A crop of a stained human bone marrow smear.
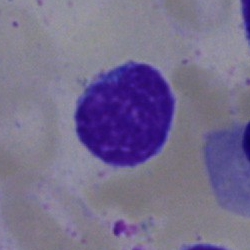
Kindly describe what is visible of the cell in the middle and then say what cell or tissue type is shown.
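Round, with a smooth edge, the cell in the middle stands alone: no other cell touches it. Neither granules nor vacuoles can be seen anywhere in it. It is a lymphocyte.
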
